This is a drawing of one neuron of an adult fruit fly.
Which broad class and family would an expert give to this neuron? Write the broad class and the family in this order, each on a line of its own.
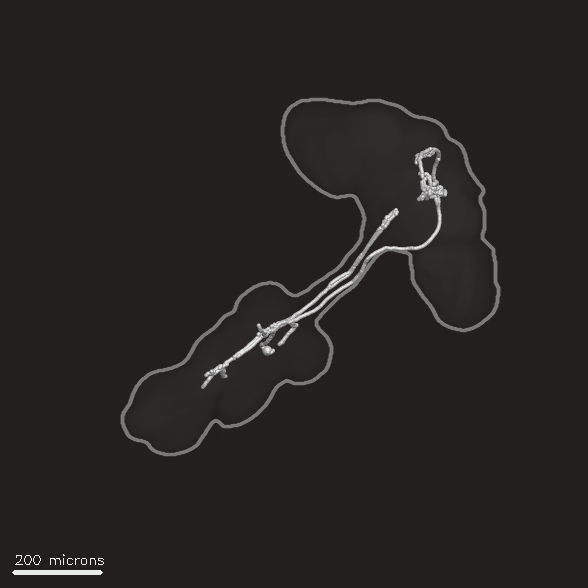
ascending neuron
hemilineage 27X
